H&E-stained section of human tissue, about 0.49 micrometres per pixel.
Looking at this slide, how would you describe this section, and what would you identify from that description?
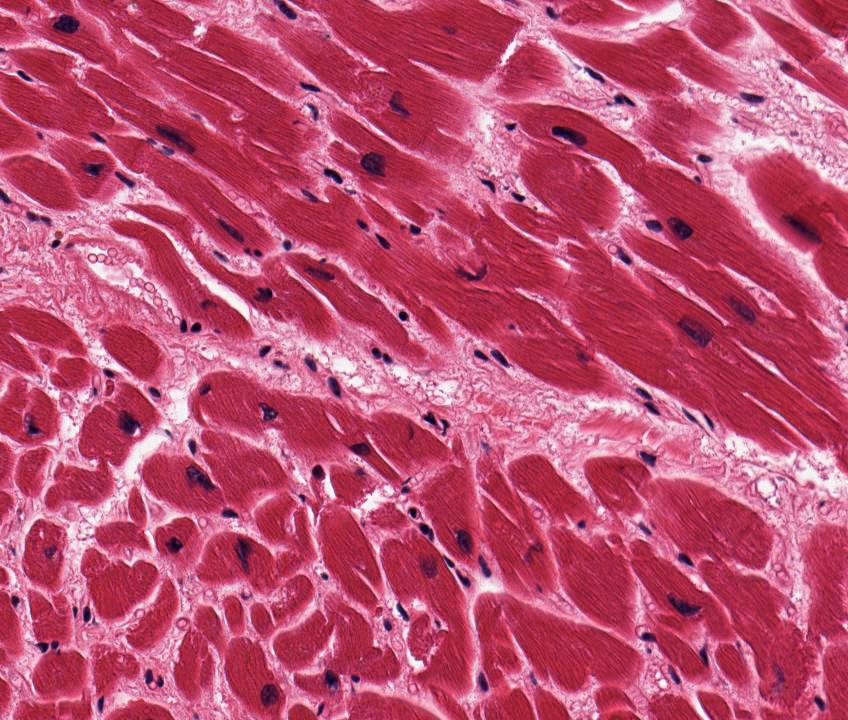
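Pale band of loose connective tissue runs diagonally from left edge toward right edge, splitting muscle into upper and lower groups. Upper half: lengthwise fibres branching and joining neighbours. Nuclei single, central in fibres. Cytoplasm deep pink-red, faint lengthwise striations. Section: left ventricle of the heart.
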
